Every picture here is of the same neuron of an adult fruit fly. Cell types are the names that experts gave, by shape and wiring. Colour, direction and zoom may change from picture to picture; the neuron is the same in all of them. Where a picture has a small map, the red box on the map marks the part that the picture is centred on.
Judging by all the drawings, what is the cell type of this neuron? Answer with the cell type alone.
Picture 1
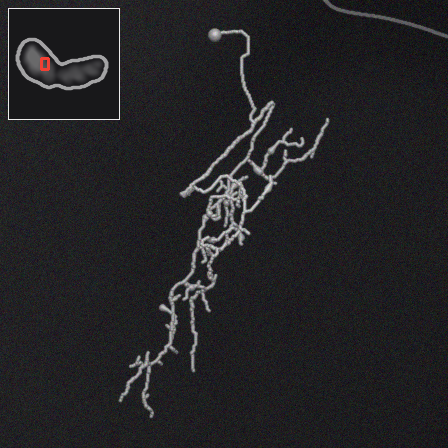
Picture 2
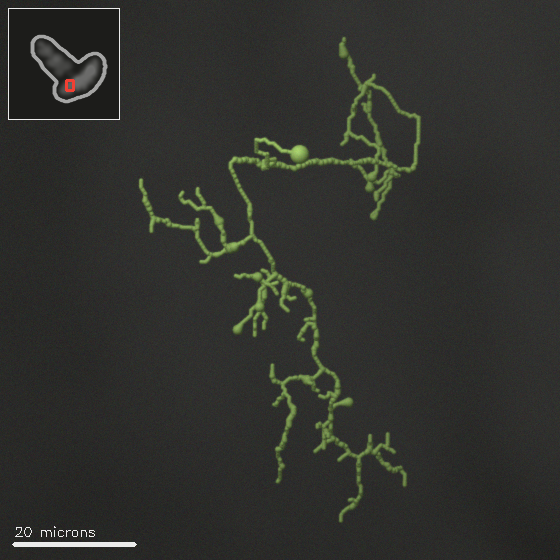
MeLo5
